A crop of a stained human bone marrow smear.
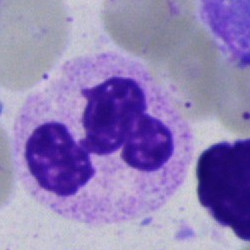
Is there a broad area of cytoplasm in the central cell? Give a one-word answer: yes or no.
Yes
